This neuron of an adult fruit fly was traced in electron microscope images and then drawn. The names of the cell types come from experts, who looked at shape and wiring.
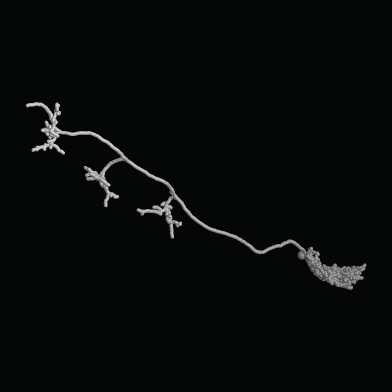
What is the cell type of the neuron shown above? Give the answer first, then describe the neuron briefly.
It is of cell type DNge023. This is a descending neuron. As drawn here it is wider than it is tall.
